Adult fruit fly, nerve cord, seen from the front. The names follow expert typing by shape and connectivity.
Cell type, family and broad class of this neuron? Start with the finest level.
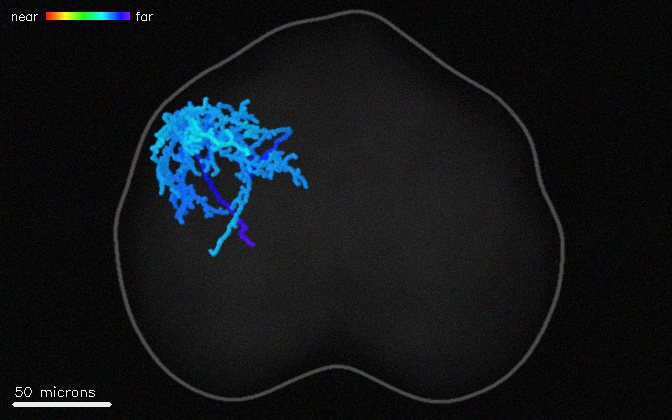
Sternal posterior rotator MN; hemilineage 20B.21B.22B; motor neuron of the nerve cord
